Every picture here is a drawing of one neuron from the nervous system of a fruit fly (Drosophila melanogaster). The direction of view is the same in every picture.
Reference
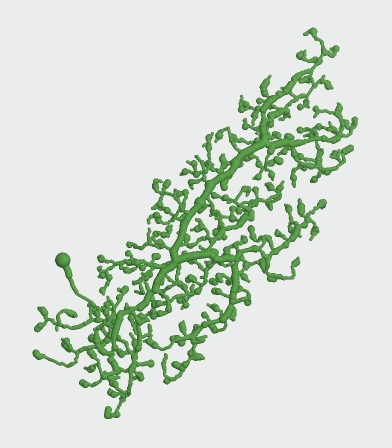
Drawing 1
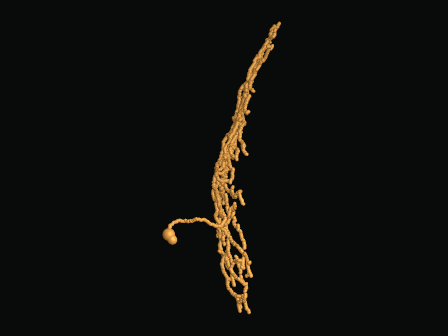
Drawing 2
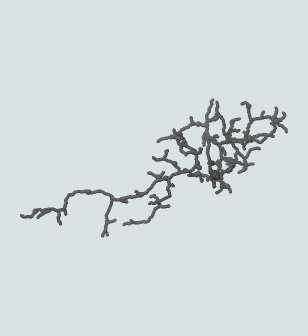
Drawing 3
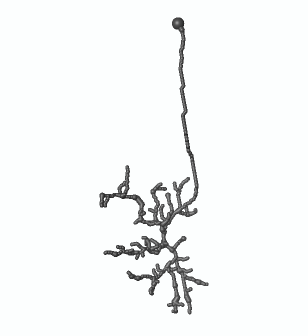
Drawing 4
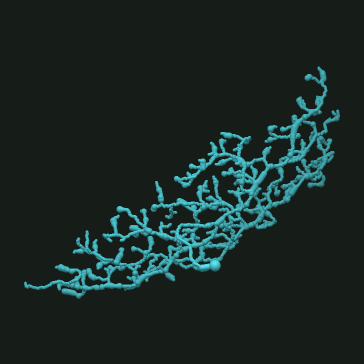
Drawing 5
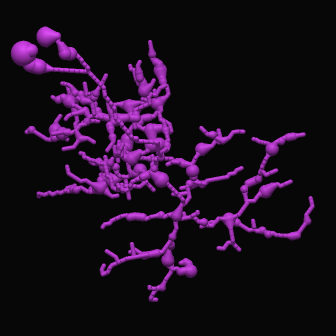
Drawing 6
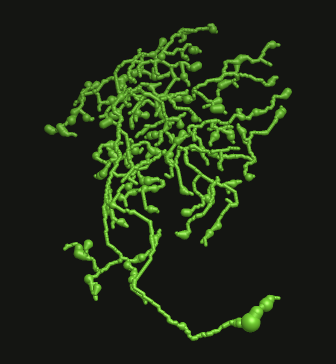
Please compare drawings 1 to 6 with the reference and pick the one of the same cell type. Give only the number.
4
